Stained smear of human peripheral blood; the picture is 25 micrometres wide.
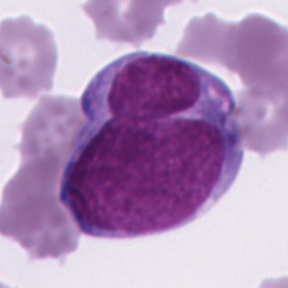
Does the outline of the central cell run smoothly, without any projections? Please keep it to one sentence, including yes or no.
Yes, the cell does have a smooth edge free of projections, blebs or tags.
